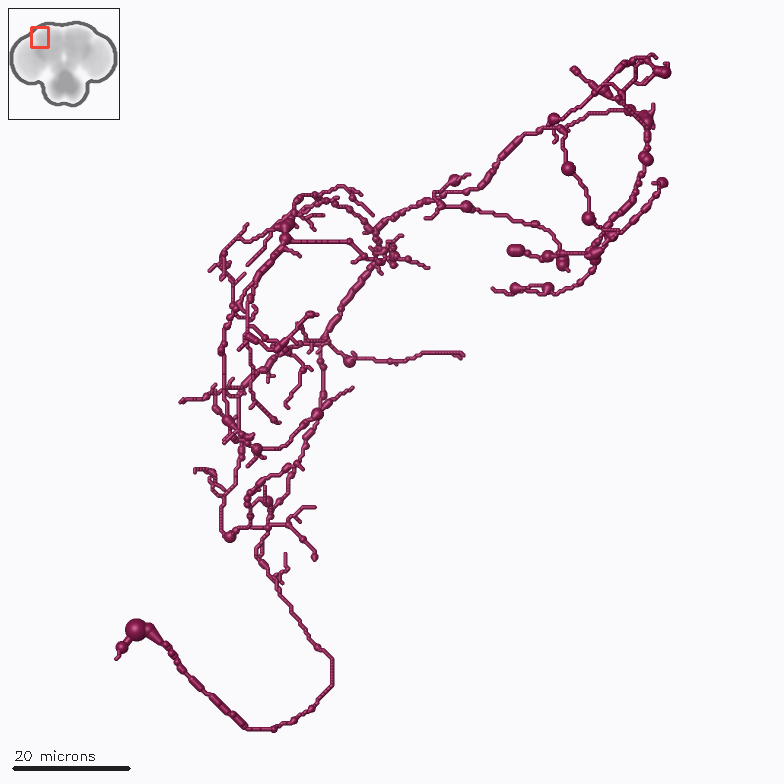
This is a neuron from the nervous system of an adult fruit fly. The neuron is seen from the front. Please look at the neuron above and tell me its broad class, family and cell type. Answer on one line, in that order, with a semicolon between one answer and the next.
central-brain intrinsic neuron; hemilineage LHa3; CB0996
